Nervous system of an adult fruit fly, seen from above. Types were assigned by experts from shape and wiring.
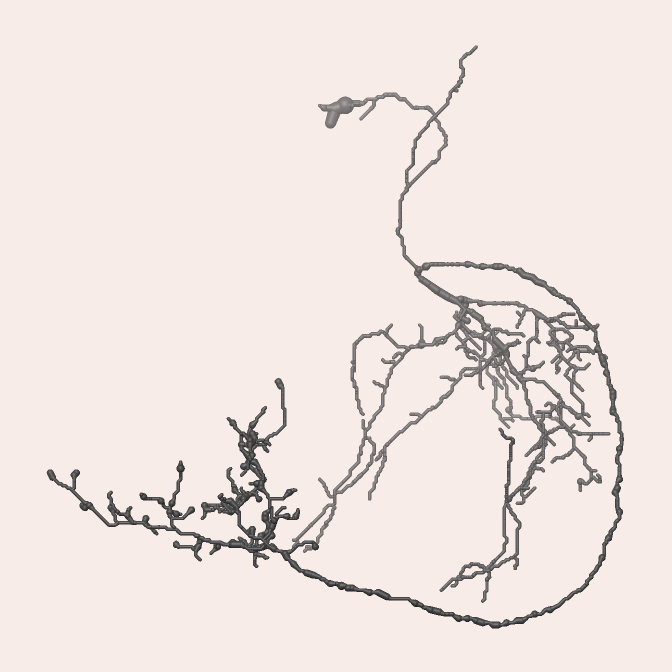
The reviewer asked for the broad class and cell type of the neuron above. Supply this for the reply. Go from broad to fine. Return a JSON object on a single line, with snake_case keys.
{"broad_class": "central-brain intrinsic neuron", "cell_type": "CB0046"}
